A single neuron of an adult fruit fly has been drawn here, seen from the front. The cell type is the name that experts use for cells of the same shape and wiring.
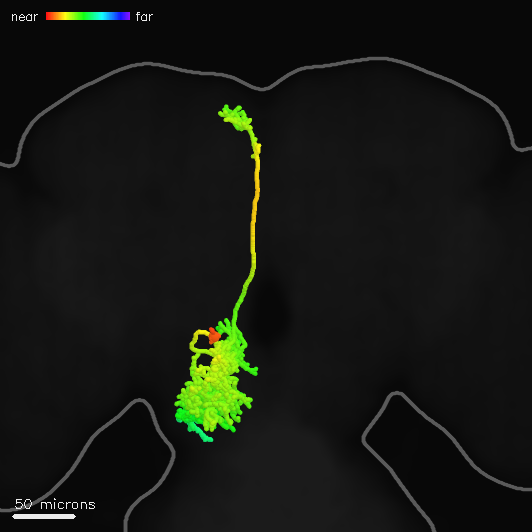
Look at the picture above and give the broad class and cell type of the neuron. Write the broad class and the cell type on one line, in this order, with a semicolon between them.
central-brain intrinsic neuron; GNG534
